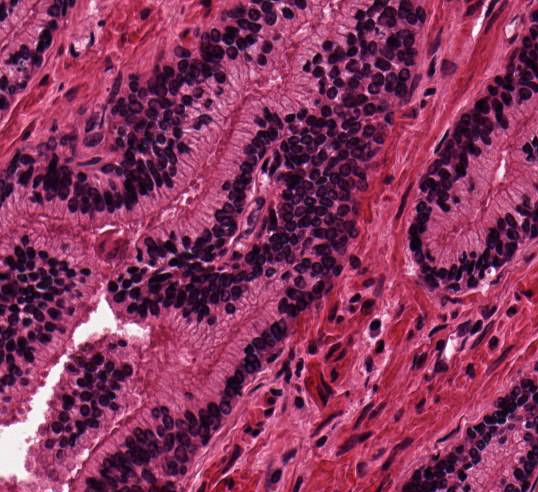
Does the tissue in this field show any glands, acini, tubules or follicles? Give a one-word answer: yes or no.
Yes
